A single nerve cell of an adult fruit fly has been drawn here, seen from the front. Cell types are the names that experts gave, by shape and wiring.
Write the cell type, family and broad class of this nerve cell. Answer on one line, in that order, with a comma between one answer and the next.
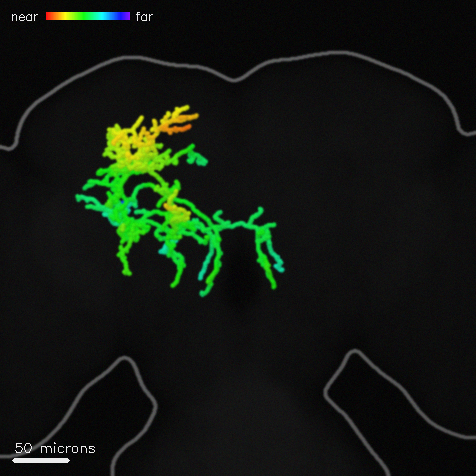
SIP126m_b, hemilineage DL1_ventral, central-brain intrinsic neuron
